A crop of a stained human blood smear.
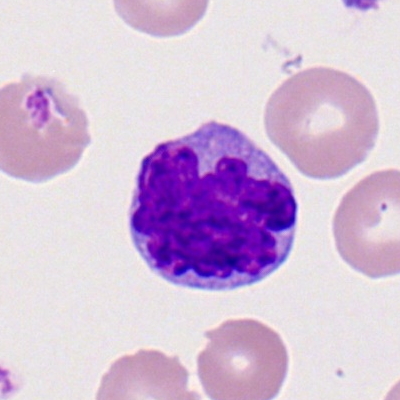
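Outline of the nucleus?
Irregular and knobbly, with several indentations; the nucleus fills most of the cell.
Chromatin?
Dark purple and coarsely clumped.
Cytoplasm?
A pale greyish-blue rim, widest above the nucleus.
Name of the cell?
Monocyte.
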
